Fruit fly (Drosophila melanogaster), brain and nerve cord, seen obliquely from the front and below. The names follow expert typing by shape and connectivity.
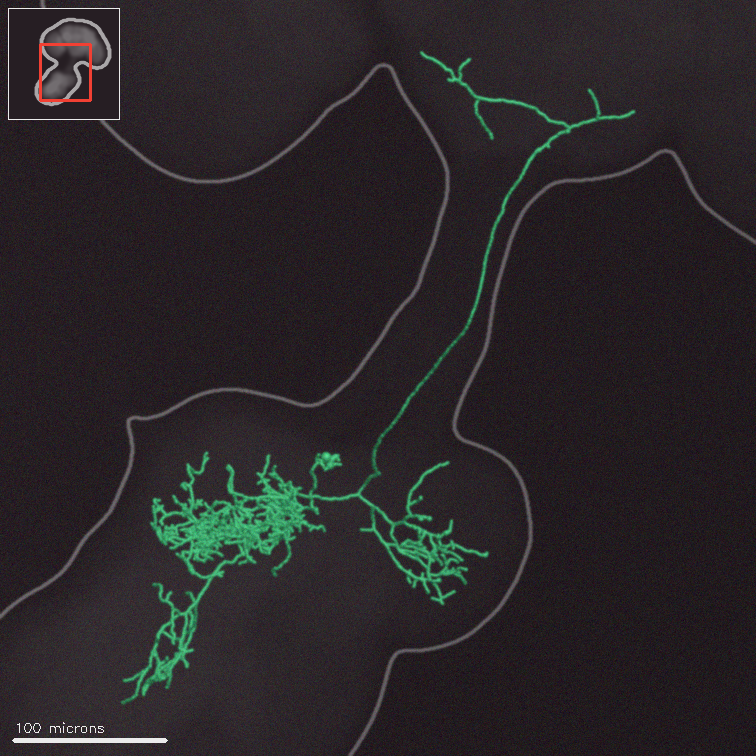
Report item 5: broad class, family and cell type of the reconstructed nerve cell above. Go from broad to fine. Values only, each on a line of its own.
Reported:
ascending neuron
hemilineage 07B
AN07B005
